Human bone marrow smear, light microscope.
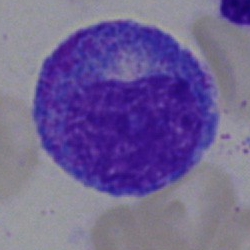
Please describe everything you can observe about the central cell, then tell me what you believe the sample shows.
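First, the nucleus fills most of the cell, and its upper border is indented. Second, the chromatin is finely granular rather than coarsely clumped. Third, a pale area lies in the cytoplasm just above the nucleus. Finally, the cell is a promyelocyte.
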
